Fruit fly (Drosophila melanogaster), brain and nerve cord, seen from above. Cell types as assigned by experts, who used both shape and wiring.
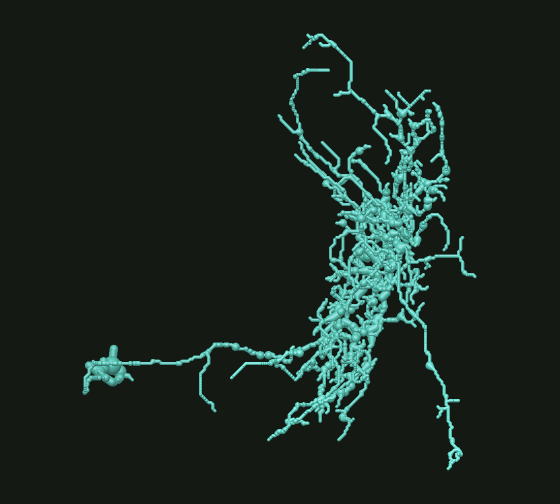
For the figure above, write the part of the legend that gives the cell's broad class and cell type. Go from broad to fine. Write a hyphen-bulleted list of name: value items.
- broad class: central-brain intrinsic neuron
- cell type: GNG665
